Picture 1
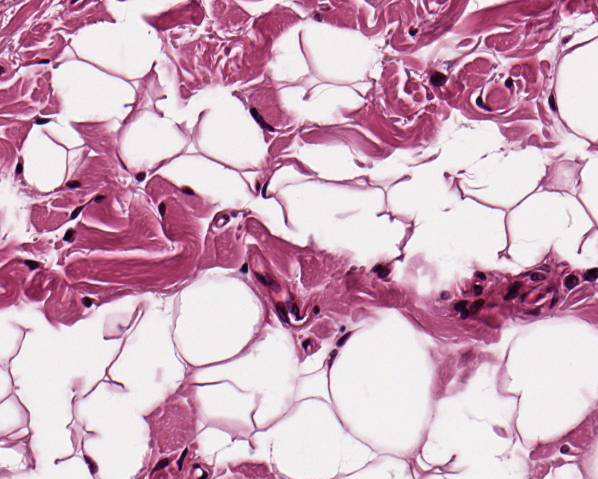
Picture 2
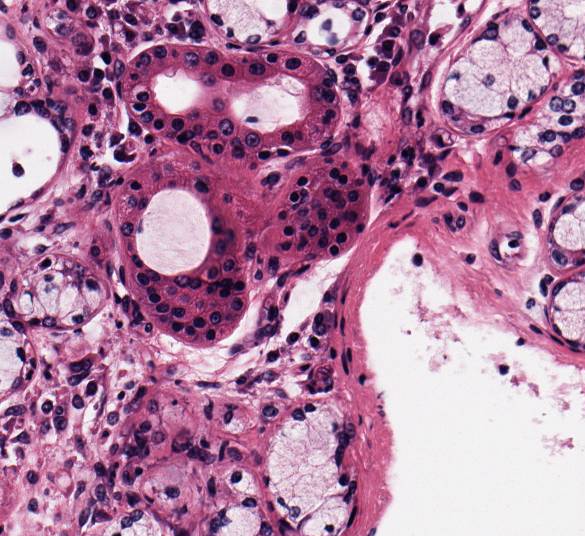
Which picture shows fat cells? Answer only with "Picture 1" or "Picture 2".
Picture 1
